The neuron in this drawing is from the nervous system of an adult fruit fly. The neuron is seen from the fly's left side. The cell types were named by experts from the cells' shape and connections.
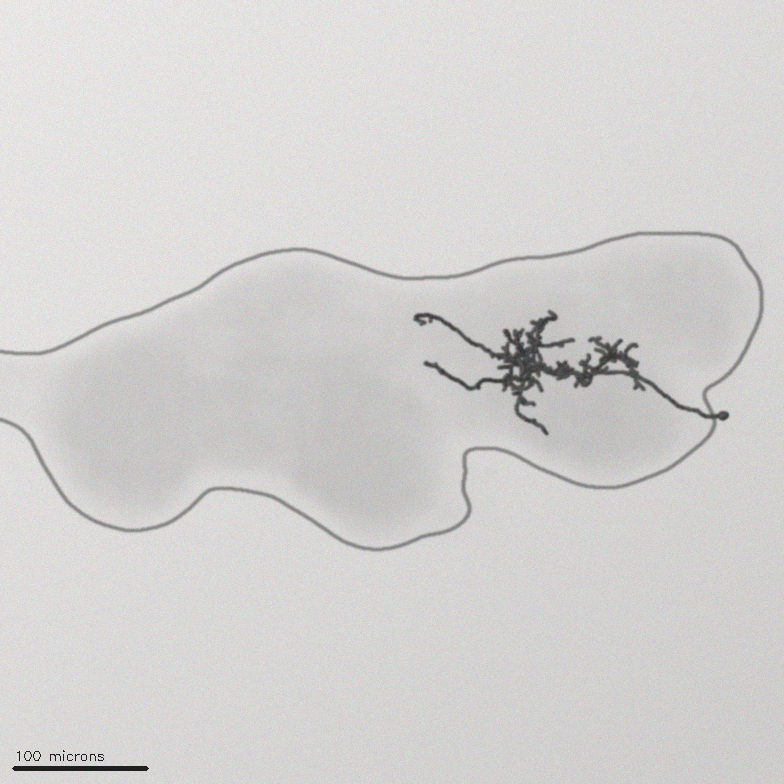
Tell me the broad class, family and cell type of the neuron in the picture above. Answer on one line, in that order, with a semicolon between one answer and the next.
nerve-cord intrinsic neuron; hemilineage 04B; IN04B074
